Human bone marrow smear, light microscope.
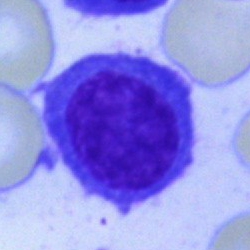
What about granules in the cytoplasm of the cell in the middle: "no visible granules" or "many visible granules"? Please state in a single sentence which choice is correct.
This cell has a cytoplasm without visible granules.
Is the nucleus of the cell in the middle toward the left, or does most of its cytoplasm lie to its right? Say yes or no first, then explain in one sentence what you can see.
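No. The rim of cytoplasm around the nucleus is wider on the left than on the right.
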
